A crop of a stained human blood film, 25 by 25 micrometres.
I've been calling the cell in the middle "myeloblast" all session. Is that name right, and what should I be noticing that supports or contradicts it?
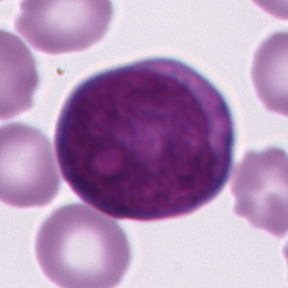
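Yes, myeloblast is a fair name for the cell in the middle. It measures about 15 micrometres across.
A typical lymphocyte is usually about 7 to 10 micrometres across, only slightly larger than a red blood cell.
The cell's size therefore counts against typical lymphocyte. Its bluish-violet cytoplasm shows no granules.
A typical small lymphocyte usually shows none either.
That point fits both names. The outline is round and smooth, and a pale round nucleolus sits in the lower left part of the nucleus. A crenated red cell lies just to its right.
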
